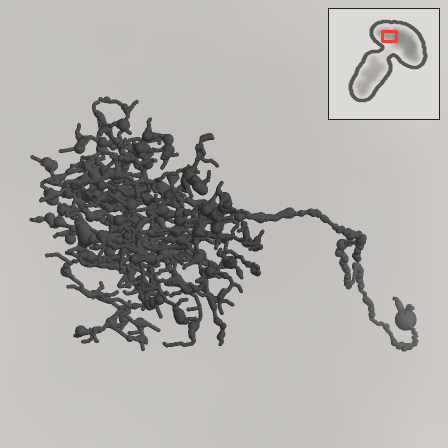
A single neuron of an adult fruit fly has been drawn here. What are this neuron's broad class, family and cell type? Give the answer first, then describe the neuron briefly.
Its broad class is optic-lobe intrinsic neuron. The family is Li. The cell type is Li25. It is in the brain and does not reach the nerve cord. The cell body is at the lower right of the picture. The picture shows dozens of branch ends.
